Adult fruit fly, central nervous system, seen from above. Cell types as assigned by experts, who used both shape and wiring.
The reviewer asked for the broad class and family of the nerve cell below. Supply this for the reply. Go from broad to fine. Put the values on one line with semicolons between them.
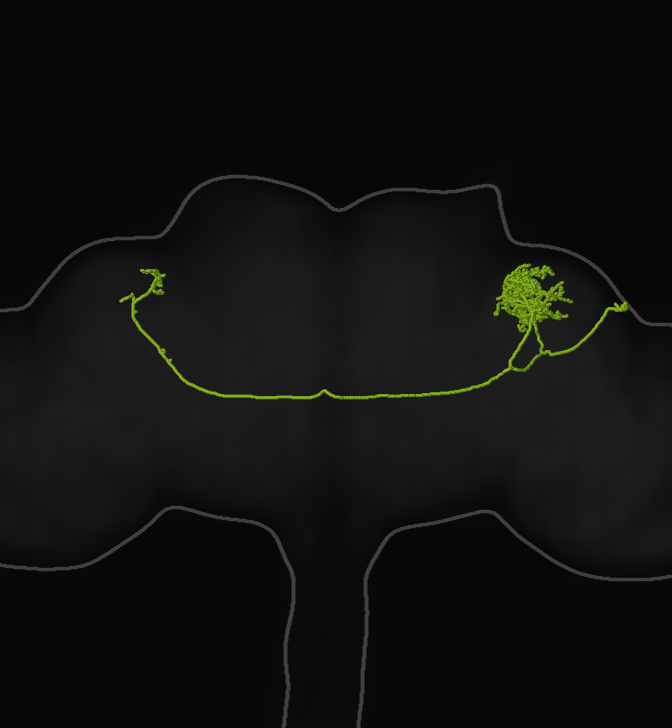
central-brain intrinsic neuron; hemilineage VLPl&d1_lateral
